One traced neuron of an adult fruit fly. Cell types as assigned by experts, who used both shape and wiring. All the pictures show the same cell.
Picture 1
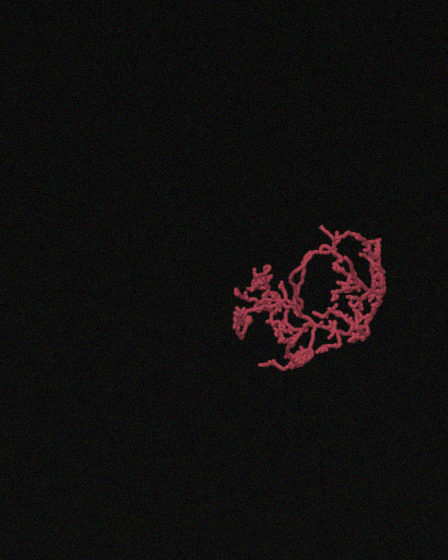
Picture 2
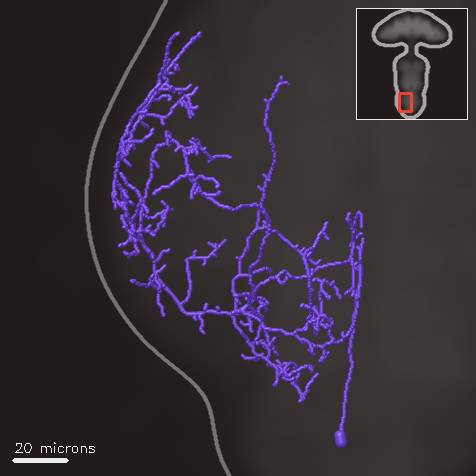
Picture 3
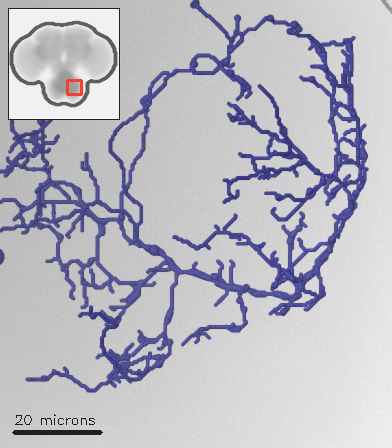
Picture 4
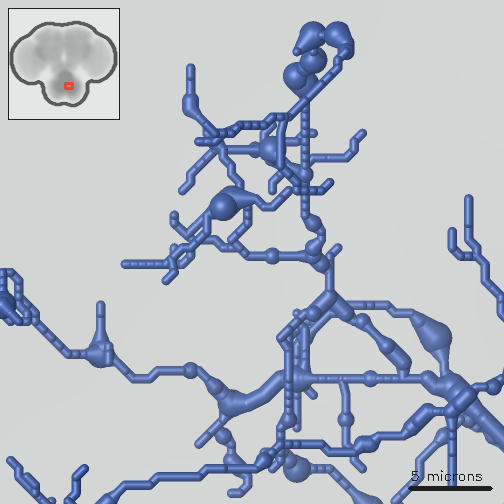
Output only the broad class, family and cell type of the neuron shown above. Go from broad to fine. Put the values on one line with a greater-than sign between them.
nerve-cord intrinsic neuron > hemilineage 04B > IN04B063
